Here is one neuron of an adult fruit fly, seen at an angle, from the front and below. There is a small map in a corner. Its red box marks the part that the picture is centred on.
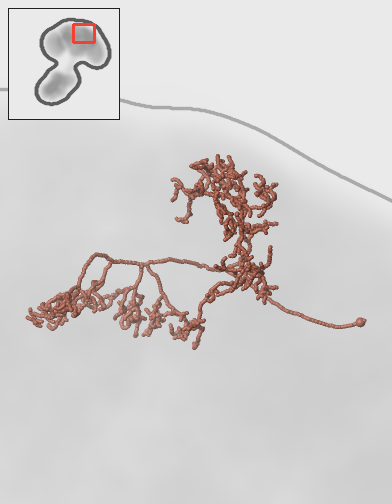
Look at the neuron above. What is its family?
hemilineage AOTUv4_ventral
